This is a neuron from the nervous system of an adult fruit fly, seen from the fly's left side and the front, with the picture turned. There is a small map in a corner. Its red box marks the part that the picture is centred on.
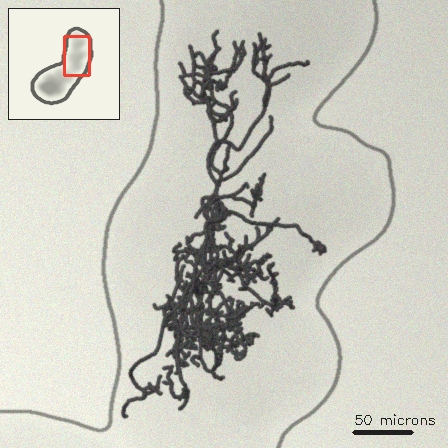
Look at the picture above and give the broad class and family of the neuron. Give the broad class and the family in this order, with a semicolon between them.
nerve-cord intrinsic neuron; hemilineage 06B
